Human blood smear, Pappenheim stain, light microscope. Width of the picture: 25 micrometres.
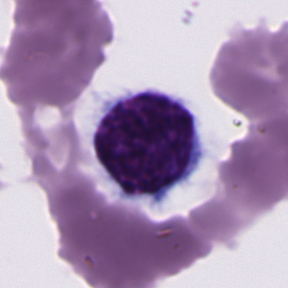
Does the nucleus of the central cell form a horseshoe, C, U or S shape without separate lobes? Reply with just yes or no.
No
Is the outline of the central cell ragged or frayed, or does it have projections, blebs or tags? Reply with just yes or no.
Yes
